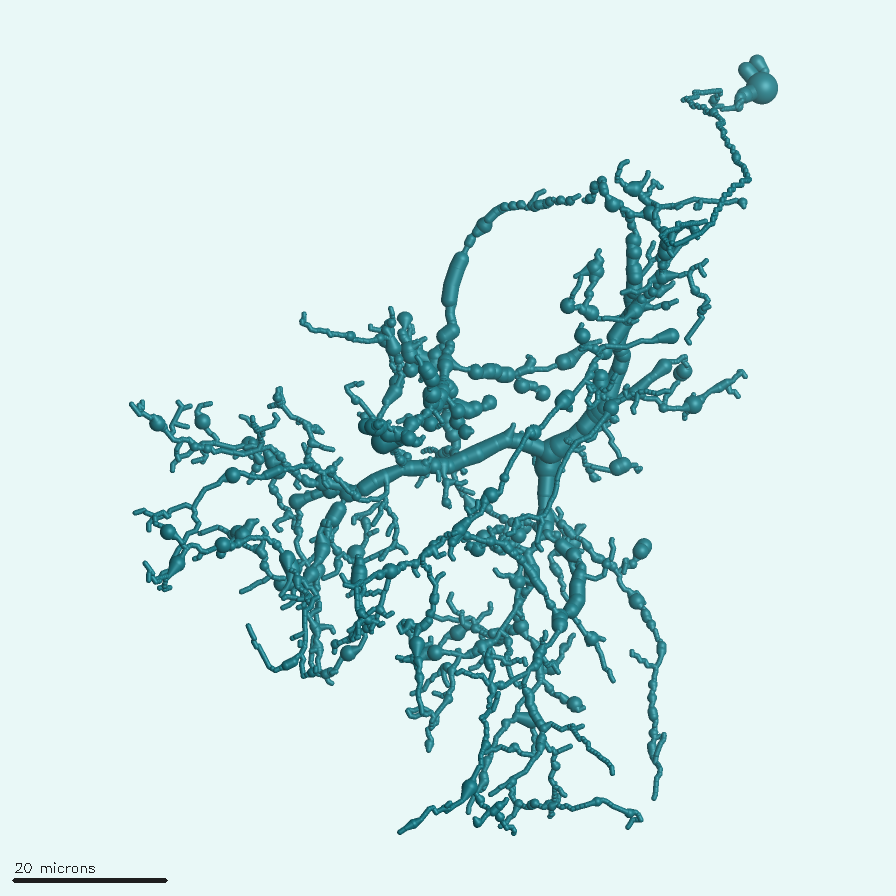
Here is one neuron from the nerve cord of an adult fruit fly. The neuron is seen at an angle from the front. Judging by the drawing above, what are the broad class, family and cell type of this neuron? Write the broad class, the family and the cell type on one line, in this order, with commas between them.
nerve-cord intrinsic neuron, hemilineage 03A, IN03A031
